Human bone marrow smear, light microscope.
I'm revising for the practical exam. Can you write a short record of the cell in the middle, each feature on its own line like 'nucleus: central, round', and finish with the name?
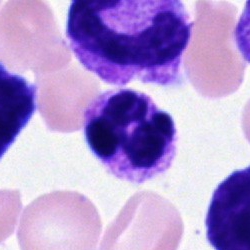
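Outline: roughly round, edge slightly irregular.
Chromatin: dense, dark purple, clumped.
Granules: fine and purplish, in the cytoplasm.
Vacuoles: none seen in the cytoplasm.
Name: segmented neutrophil.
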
